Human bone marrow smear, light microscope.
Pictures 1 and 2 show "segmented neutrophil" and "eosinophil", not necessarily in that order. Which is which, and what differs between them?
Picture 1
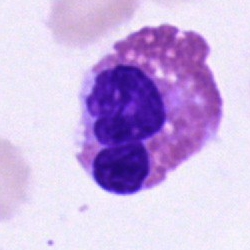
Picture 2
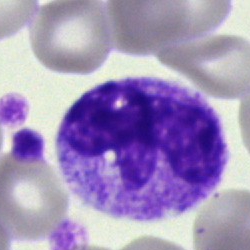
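Picture 1 shows an eosinophil, and picture 2 shows a segmented neutrophil. In picture 1 the nucleus has two lobes, one lying above the other on the left side of the cell.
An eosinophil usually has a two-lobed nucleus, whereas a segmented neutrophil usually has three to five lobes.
In picture 2 the chromatin is dark purple and coarsely clumped. The granules also differ: in picture 1 coarse granules fill the cytoplasm and give it a speckled look, while in picture 2 fine purple granules are scattered through it.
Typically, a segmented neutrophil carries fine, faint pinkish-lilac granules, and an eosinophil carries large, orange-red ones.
The cytoplasm in picture 1 is abundant and pinkish-violet, with small pale spots scattered through it, mostly in its upper part. Picture 2 has a moderate amount of pale lilac cytoplasm, lying mainly below the nucleus, and two small clear white spots over the nucleus.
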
